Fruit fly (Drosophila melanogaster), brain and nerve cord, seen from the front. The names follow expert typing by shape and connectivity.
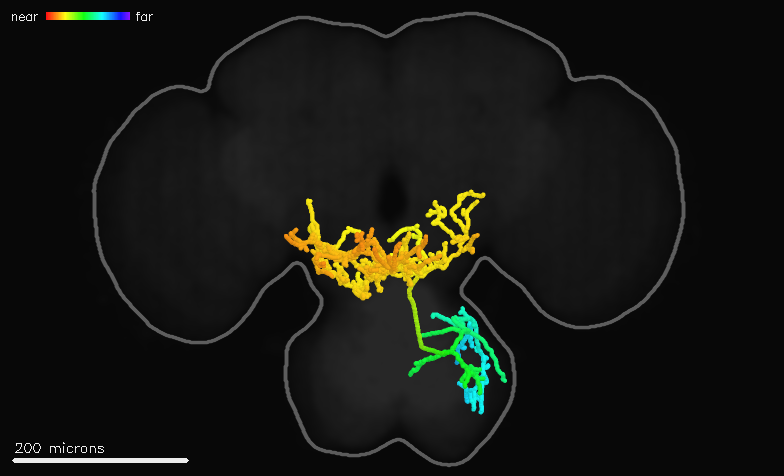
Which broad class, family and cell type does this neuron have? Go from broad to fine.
descending neuron; DNge; DNge148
